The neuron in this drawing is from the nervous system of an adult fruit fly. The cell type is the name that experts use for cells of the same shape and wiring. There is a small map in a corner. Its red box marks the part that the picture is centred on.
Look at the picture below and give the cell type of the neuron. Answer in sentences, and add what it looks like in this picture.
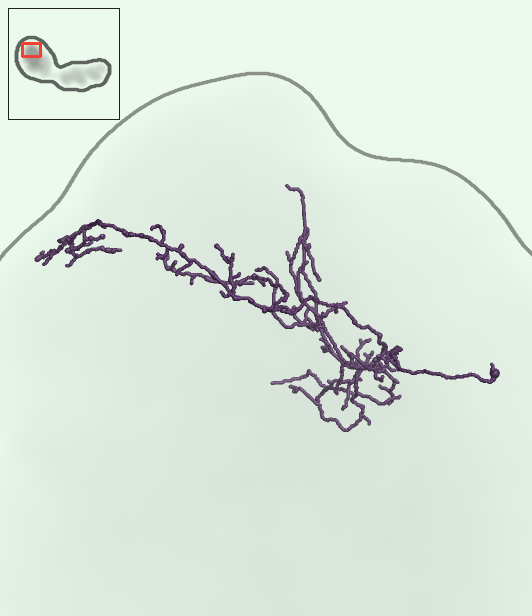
It is of cell type SMP328_b. This is a central-brain intrinsic neuron. The cell body is on the right of the picture. Dozens of branch ends can be seen.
